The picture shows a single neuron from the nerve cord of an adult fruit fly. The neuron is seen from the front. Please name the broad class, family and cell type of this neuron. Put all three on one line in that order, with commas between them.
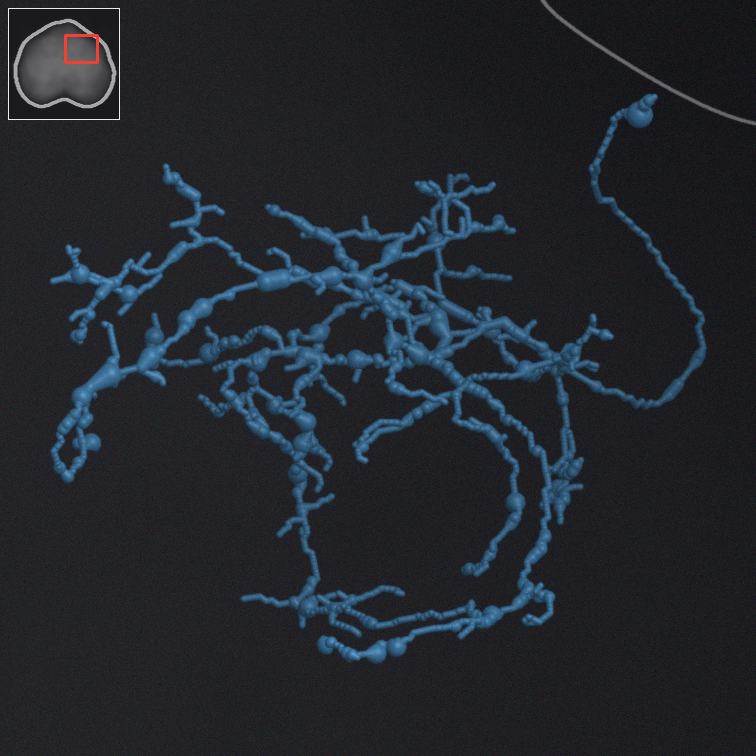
nerve-cord intrinsic neuron, hemilineage 11B, IN11B018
